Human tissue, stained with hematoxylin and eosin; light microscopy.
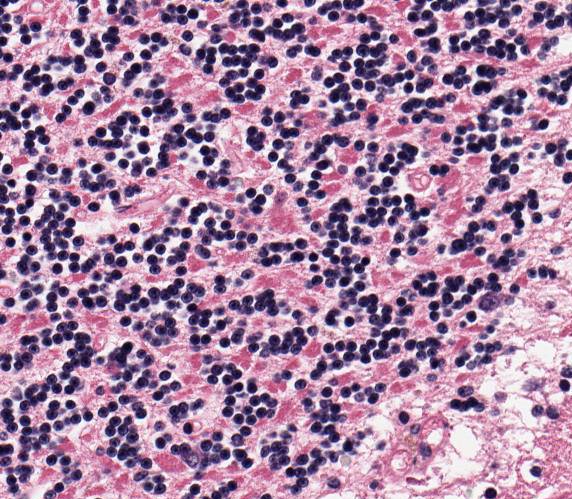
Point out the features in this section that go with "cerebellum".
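This section is cerebellum. Small, round, uniform nuclei, deeply stained dark blue-purple, crowd densely over nearly the whole field, sparing only the lower right corner. Almost no cytoplasm is visible around these crowded nuclei. Irregular pink islands of finely fibrillar material lie scattered between the clumps of nuclei.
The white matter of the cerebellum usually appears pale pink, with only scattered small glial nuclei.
The dense crowding of nuclei here differs plainly from that appearance, so the crowded region does not have the look of white matter.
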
